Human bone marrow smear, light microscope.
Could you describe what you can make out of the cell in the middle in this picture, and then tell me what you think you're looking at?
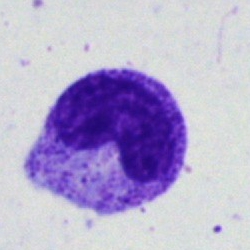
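Start with the outline, which is roughly round. Now follow the nucleus: it is deeply indented, curving like a kidney around the cytoplasm at the lower left. It fills the upper and right parts of the cell. Look inside it and you'll see no nucleoli. What you have here is a band neutrophil.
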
